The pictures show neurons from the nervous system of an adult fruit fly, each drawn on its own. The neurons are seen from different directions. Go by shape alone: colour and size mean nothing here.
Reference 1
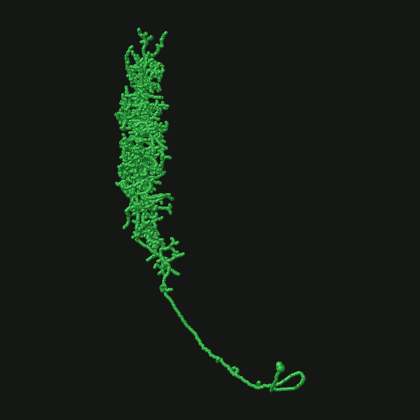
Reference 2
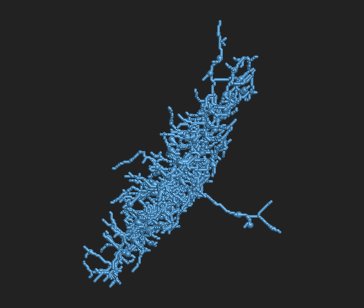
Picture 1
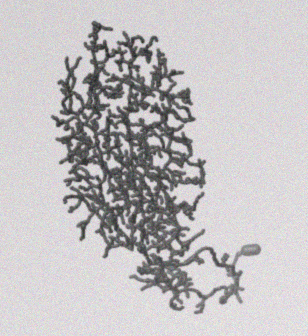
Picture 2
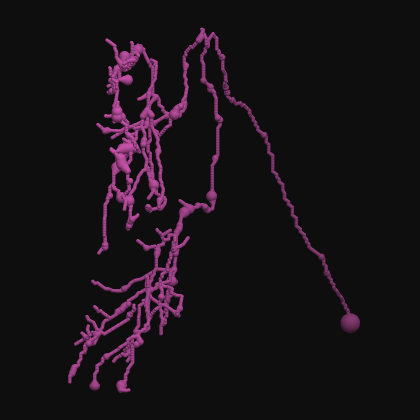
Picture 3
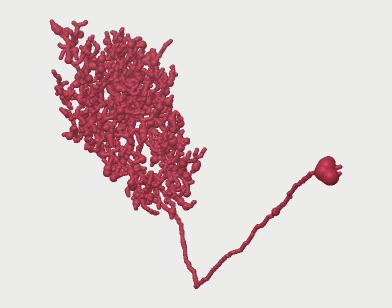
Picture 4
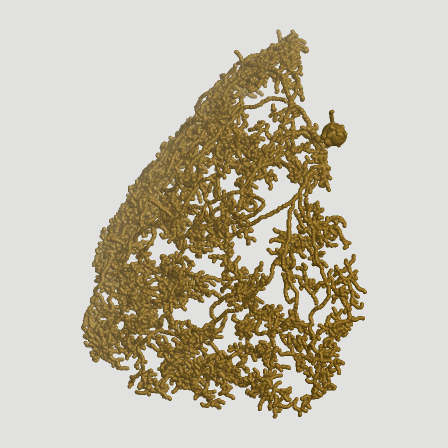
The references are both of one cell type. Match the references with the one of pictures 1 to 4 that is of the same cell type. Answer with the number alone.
1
